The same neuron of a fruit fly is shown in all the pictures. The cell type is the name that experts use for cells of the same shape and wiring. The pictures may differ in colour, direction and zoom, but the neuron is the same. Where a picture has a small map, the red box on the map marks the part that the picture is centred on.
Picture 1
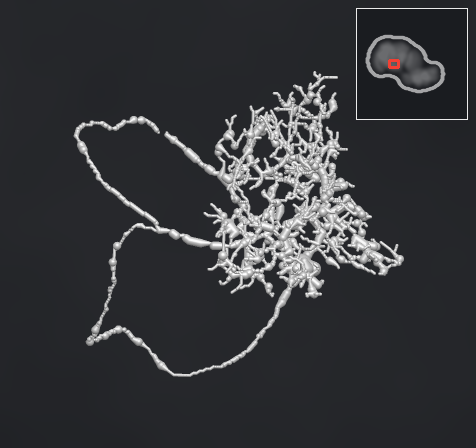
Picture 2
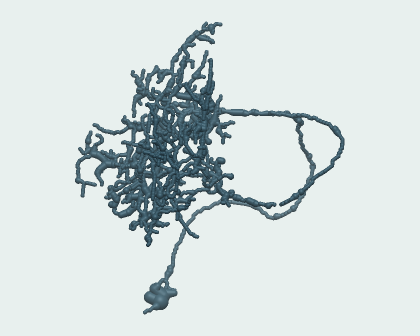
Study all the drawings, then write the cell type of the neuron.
GNG202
